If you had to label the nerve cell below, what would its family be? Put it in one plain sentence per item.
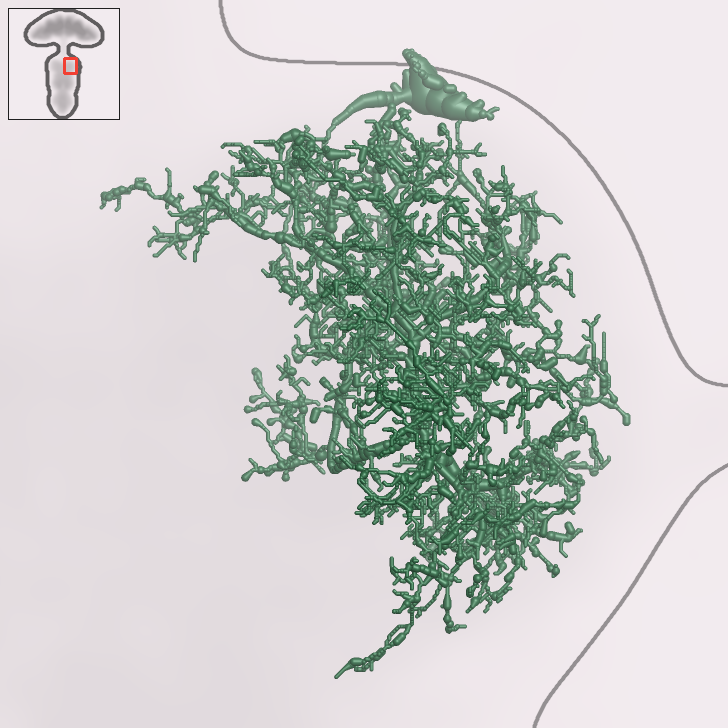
The family is hemilineage 08A.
